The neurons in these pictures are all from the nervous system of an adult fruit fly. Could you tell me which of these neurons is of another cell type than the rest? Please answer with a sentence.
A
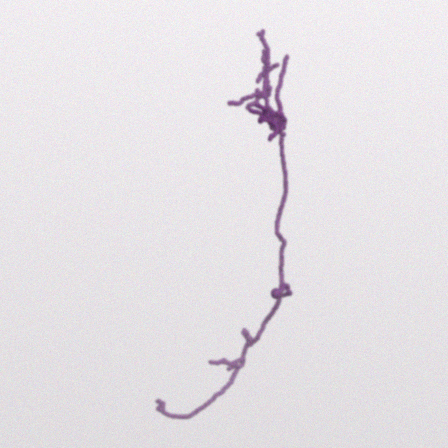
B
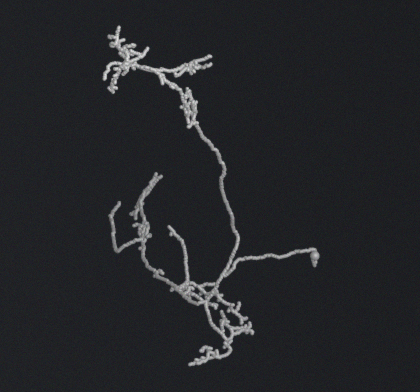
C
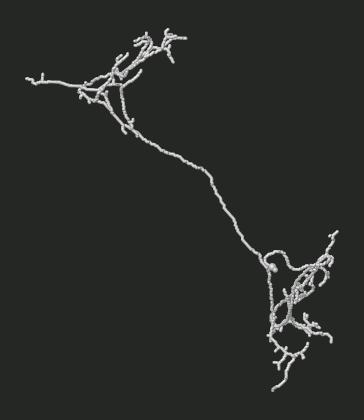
Picture A shows a neuron of another cell type.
